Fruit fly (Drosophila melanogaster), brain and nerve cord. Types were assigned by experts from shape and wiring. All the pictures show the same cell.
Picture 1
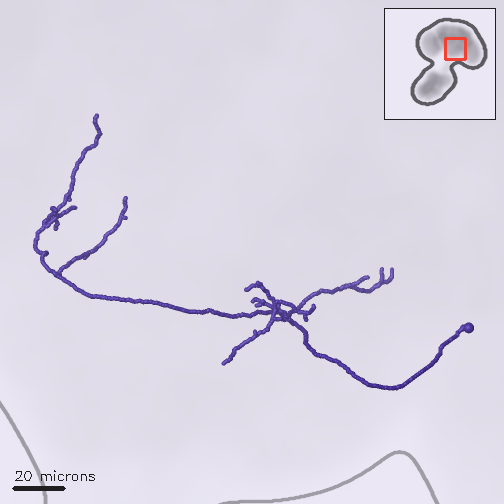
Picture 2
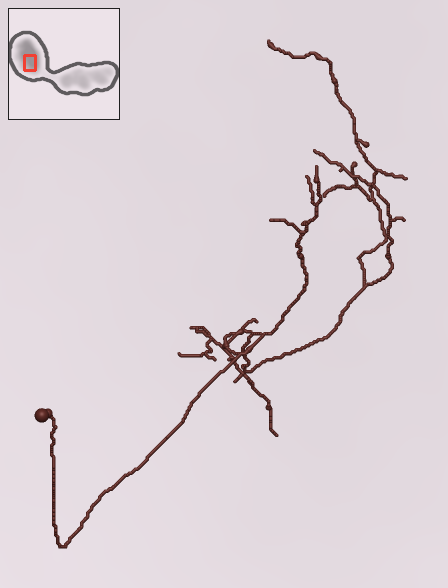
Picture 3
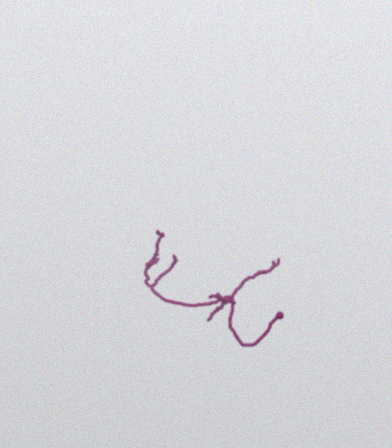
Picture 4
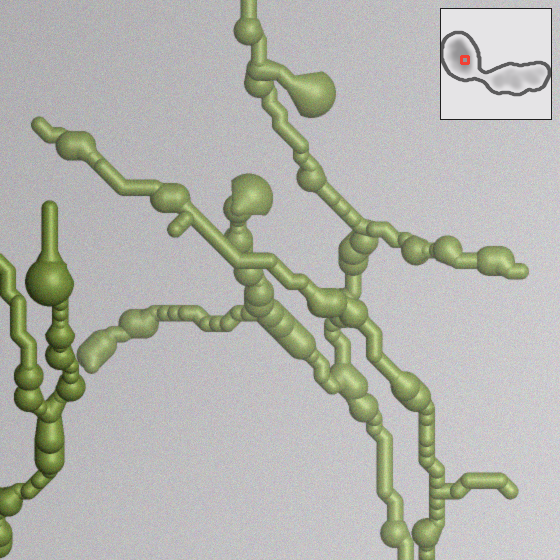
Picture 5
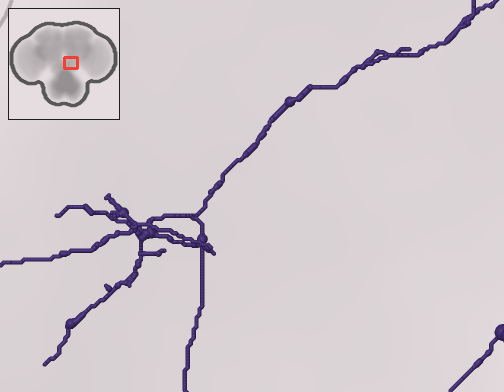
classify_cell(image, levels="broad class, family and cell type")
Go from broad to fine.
central-brain intrinsic neuron; hemilineage MX7; WED192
